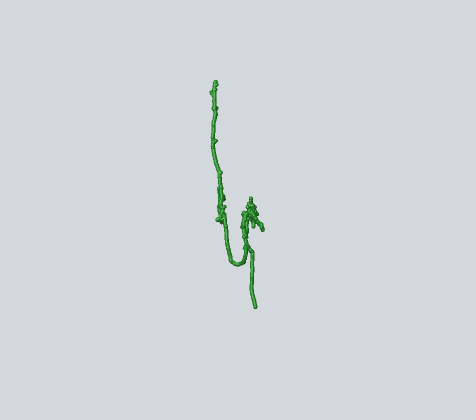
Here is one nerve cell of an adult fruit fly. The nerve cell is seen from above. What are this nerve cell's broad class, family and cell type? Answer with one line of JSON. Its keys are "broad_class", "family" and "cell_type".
{"broad_class": "nerve-cord intrinsic neuron", "family": "hemilineage 06A", "cell_type": "IN06A140"}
